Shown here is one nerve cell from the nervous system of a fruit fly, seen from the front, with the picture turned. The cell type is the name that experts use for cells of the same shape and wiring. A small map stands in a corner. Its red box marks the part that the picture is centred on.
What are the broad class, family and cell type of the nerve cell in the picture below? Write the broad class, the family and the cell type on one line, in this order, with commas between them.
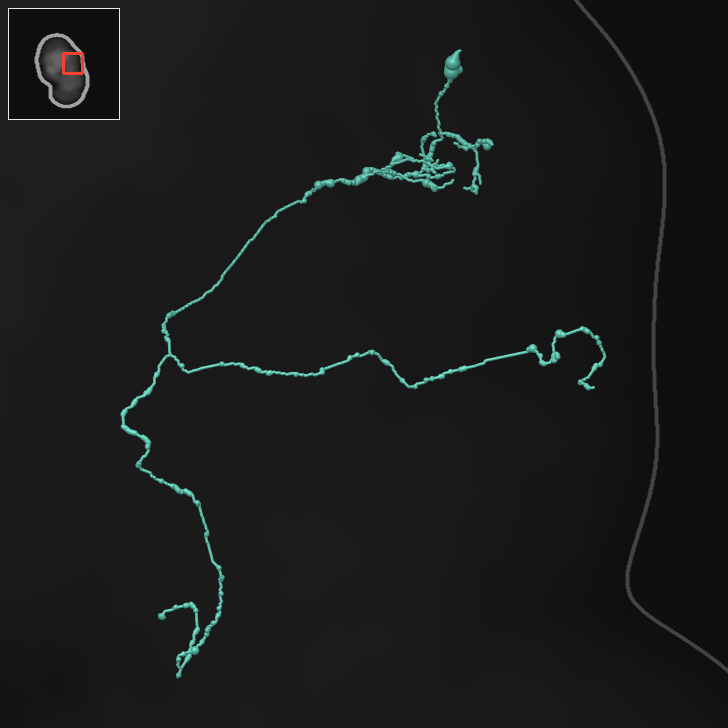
central-brain intrinsic neuron, class Kenyon Cell, KCab-s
